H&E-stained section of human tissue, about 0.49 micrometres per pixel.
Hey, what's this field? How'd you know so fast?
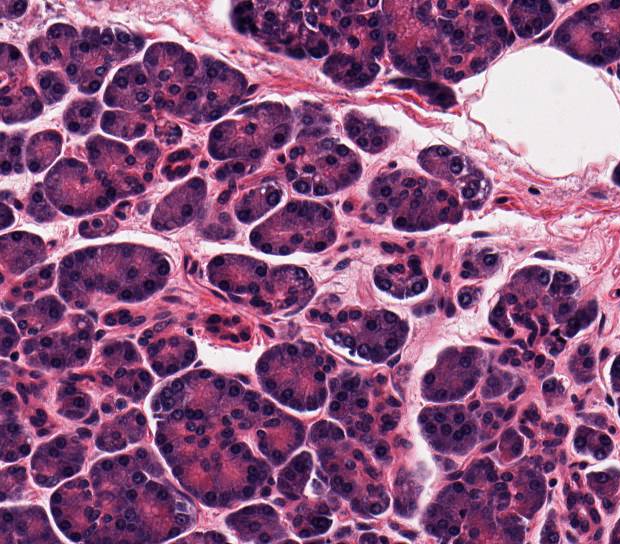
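Exocrine pancreas is what I see. Closely packed rounded acini fill the field, in lobules divided by thin connective tissue septa. Round dark nuclei sit basally in each acinus; the apical cytoplasm is paler pink, the basal deep purple.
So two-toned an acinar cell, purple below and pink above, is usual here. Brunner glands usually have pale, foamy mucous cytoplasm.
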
